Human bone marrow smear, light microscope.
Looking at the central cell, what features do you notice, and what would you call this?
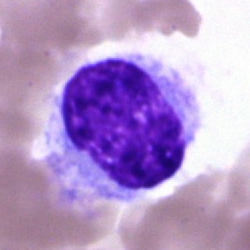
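Most of this cell is nucleus, and the chromatin is clumped into dark patches with paler spots between them. The cytoplasm's pale blue, and you'll notice it's widest off the left and lower left side of the nucleus. That's a hairy cell.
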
